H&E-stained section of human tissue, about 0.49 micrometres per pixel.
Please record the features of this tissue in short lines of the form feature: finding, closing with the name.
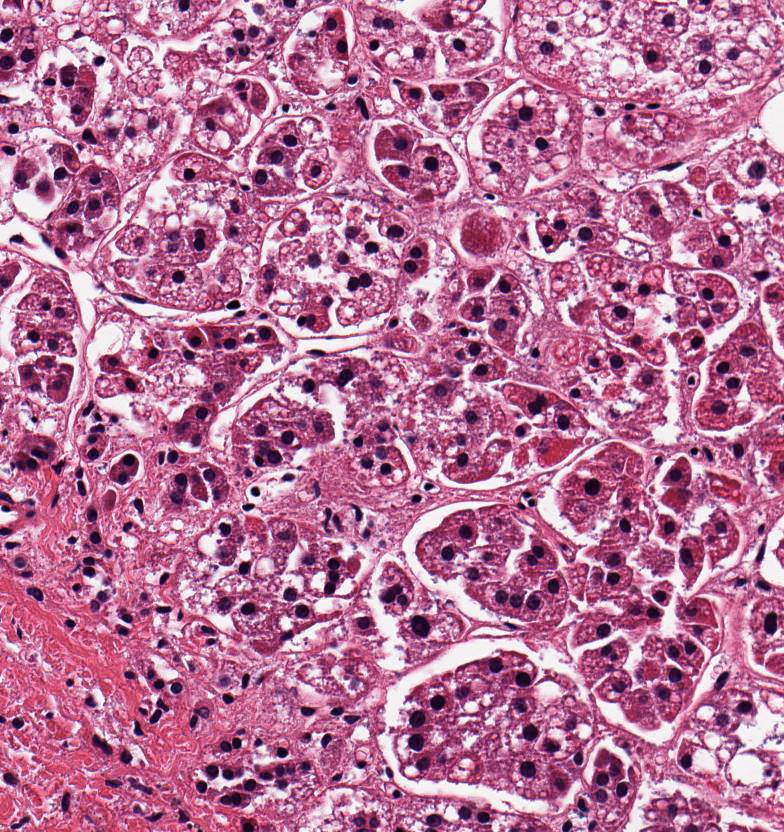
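Arrangement: rounded nests separated by thin septa across most of the field
Cytoplasm: abundant, pink and granular, filled with many small clear vacuoles
Septa: delicate, carrying flattened, dark spindle-shaped nuclei
Lumens: none formed within the nests
Tissue: adrenal gland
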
